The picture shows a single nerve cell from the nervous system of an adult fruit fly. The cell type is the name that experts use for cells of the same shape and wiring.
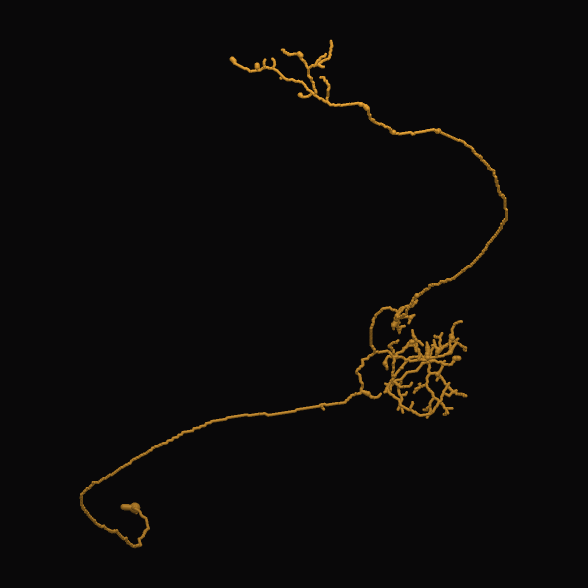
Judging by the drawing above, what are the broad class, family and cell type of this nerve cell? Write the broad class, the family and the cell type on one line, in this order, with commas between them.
central-brain intrinsic neuron, hemilineage LB5, PRW037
